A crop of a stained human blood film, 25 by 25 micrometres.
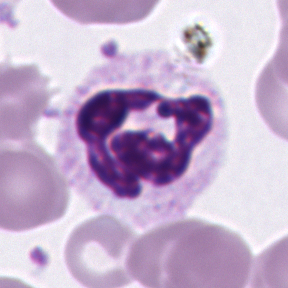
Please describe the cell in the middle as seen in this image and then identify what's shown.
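Nucleus split into several connected lobes, ringed around a pale central space. Chromatin dark purple, coarsely clumped. Cytoplasm plentiful, pale pinkish-lilac, dotted with fine, faint pinkish-violet granules. Segmented neutrophil.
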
